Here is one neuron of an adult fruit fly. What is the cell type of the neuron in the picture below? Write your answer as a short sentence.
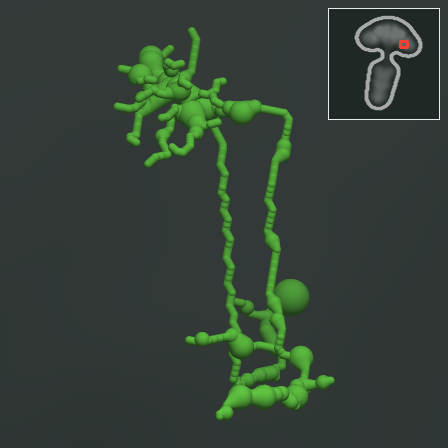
The cell type is T5c.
